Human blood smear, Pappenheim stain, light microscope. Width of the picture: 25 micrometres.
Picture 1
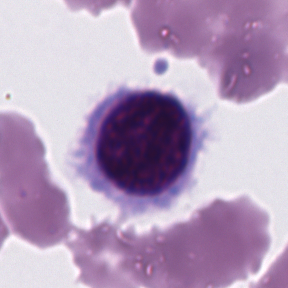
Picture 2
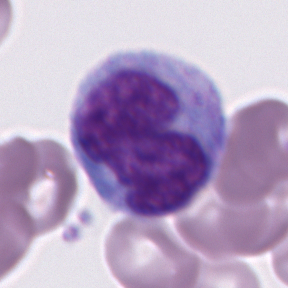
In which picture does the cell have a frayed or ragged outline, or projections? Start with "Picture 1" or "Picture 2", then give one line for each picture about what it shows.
Picture 1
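What picture 1 shows: Fine hair-like projections extend from the cell surface all around its edge.
What picture 2 shows: The cell outline is roughly round with a smooth edge.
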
